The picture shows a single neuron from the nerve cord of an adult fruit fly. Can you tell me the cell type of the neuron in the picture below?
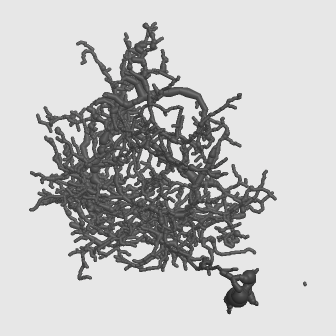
IN13B010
